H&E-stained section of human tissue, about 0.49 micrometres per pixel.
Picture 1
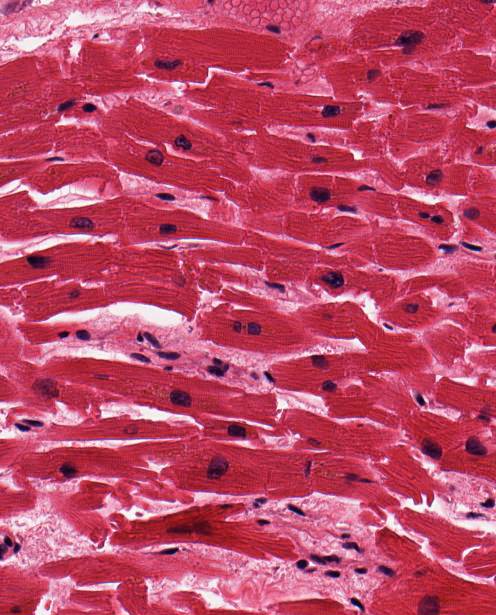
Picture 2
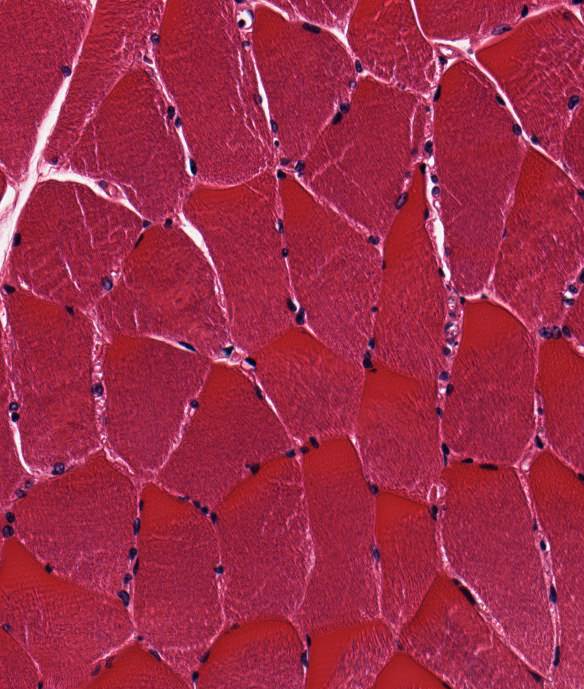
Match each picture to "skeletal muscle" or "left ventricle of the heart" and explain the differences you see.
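That first one's the left ventricle of the heart; the second's skeletal muscle. In the ventricle the fibres run roughly horizontally, branching and joining their neighbours, and their deep pink-red cytoplasm shows fine cross-striations. Thin strands of pale stroma between them hold small, dark, elongated nuclei. The skeletal muscle fibres are polygonal profiles whose straight sides fit against each other, with dark, flattened nuclei at their edges rather than inside. Only thin strands of pale connective tissue separate them, and no fat cells are present.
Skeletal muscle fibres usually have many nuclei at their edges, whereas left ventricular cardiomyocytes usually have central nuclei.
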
